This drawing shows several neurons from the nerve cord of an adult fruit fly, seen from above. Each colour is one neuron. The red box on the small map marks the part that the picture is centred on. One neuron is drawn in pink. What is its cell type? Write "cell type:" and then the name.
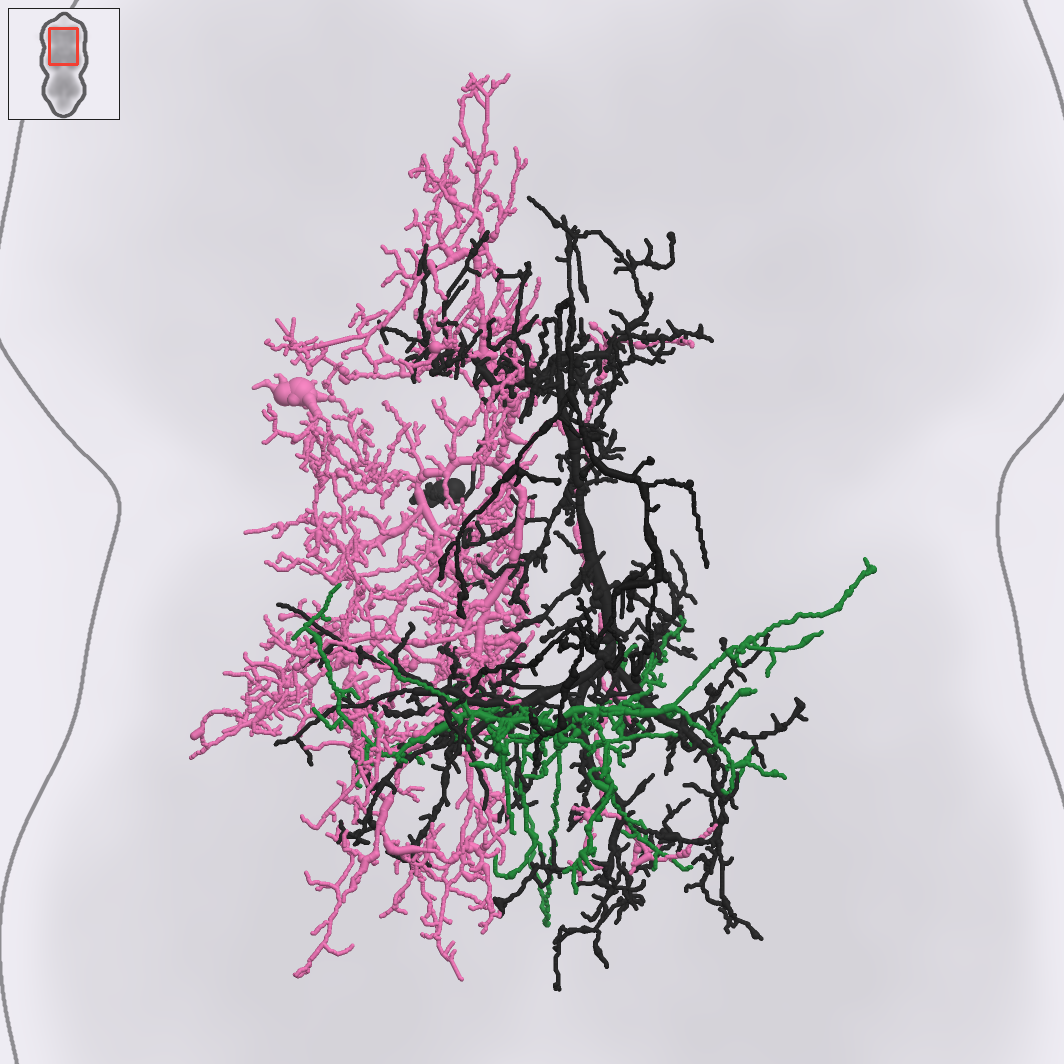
cell type: IN06B021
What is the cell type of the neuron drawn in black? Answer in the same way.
cell type: IN12B015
